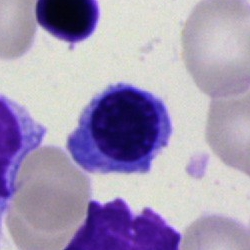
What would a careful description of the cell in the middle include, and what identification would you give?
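Positioned off-centre, the nucleus lies toward the upper right of the cell. Its chromatin is dark purple and clumped rather than smooth. The blue cytoplasm forms a moderate rim, widest on the lower-left side. The cell outline is irregular and slightly ragged rather than smoothly round. The cell is an erythroblast.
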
